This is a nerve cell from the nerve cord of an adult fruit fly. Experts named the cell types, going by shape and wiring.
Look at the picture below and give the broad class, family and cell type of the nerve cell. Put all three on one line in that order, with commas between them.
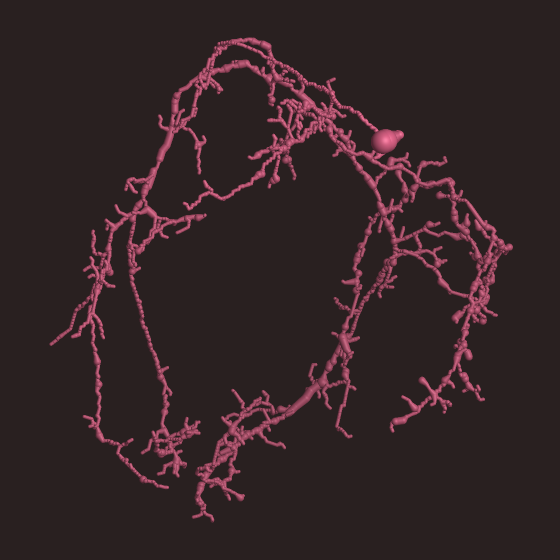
nerve-cord intrinsic neuron, hemilineage 03A, IN03A030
